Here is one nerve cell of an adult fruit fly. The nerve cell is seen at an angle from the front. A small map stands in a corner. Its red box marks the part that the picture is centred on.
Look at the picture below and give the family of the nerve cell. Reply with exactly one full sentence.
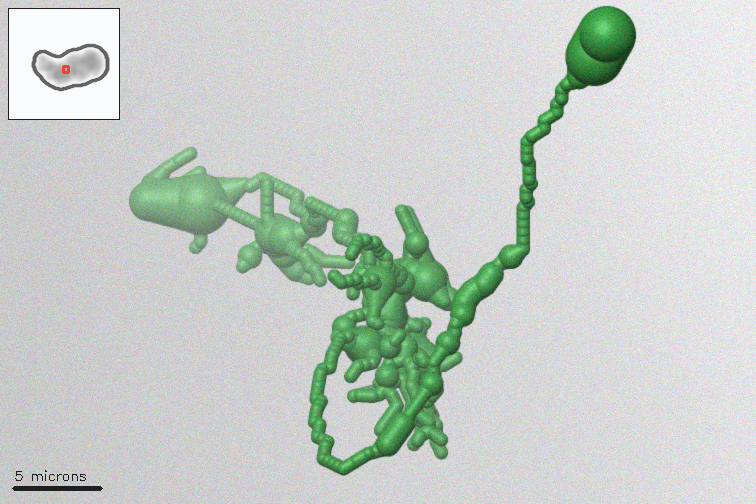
This nerve cell is designated as family Mi.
